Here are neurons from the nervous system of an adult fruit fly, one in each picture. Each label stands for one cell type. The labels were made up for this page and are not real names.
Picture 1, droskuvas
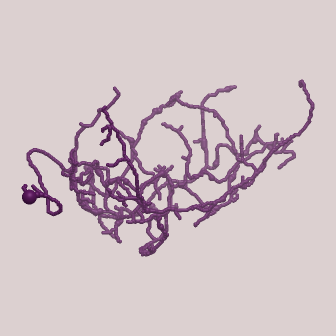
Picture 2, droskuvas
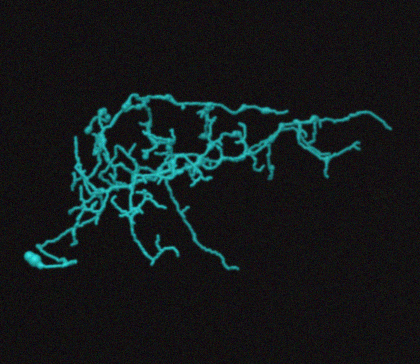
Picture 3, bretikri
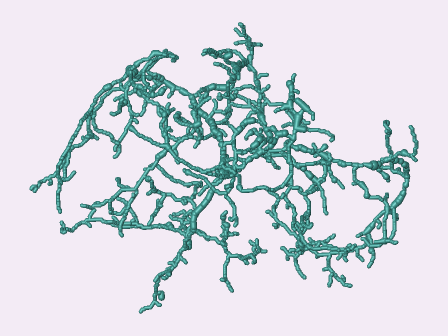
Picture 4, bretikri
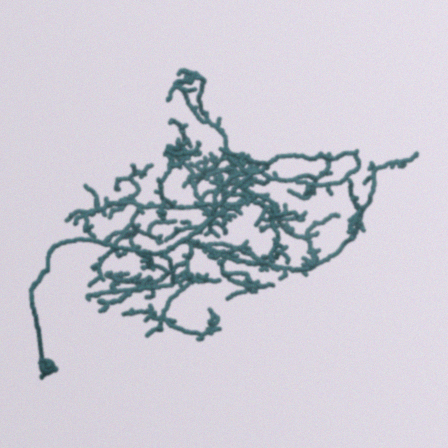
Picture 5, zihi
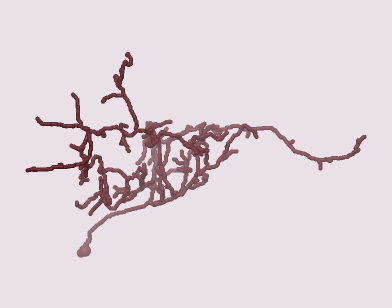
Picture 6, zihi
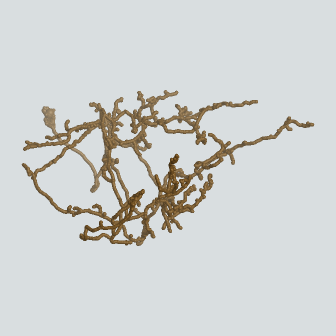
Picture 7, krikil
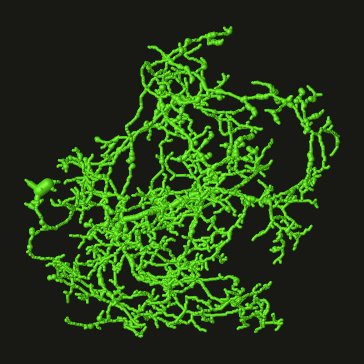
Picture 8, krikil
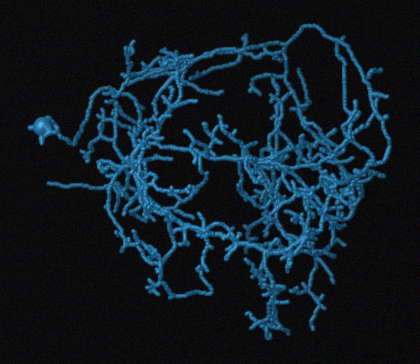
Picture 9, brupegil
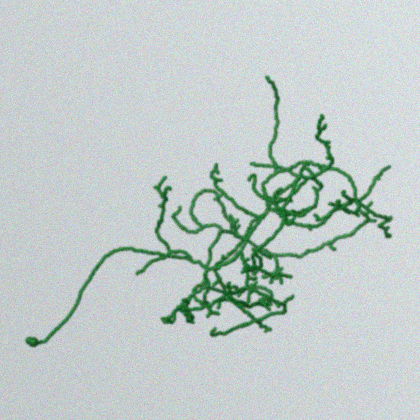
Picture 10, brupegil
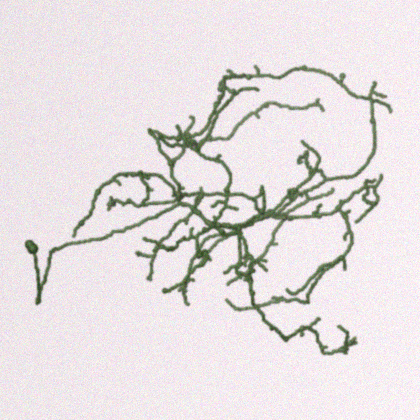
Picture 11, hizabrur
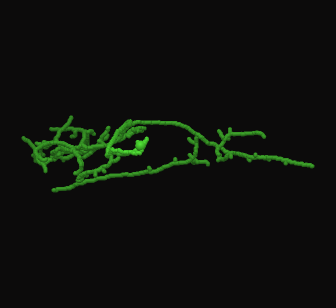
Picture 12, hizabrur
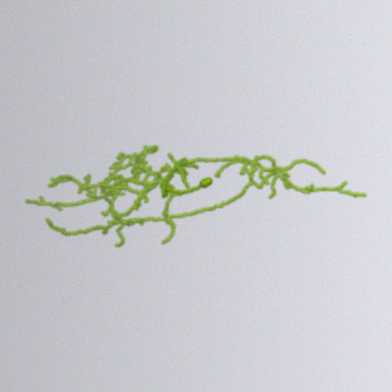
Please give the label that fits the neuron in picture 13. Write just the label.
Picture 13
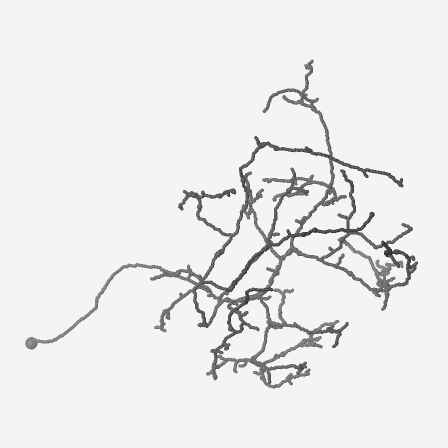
brupegil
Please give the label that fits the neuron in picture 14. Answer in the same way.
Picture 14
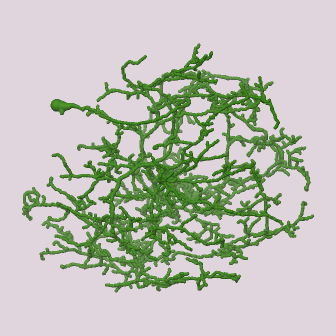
krikil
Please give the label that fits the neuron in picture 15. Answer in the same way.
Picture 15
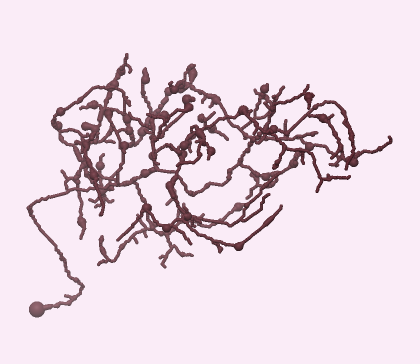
droskuvas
